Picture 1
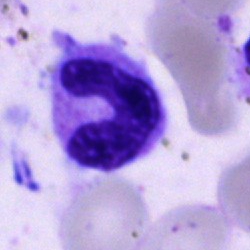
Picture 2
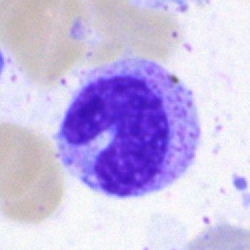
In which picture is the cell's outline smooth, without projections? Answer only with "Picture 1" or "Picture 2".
Picture 2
